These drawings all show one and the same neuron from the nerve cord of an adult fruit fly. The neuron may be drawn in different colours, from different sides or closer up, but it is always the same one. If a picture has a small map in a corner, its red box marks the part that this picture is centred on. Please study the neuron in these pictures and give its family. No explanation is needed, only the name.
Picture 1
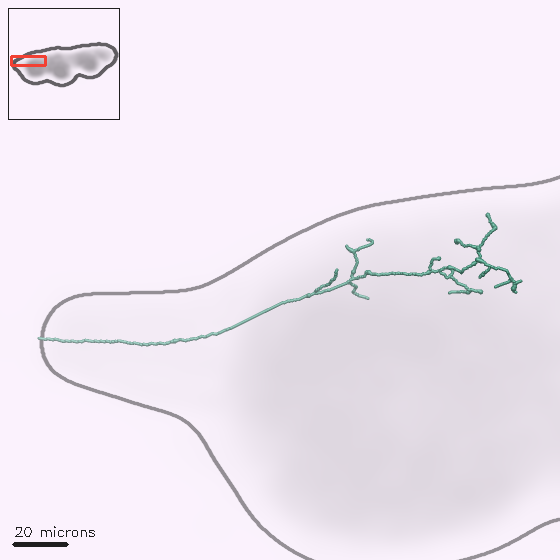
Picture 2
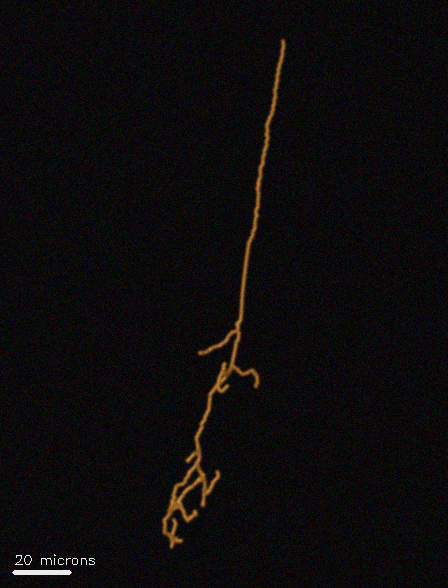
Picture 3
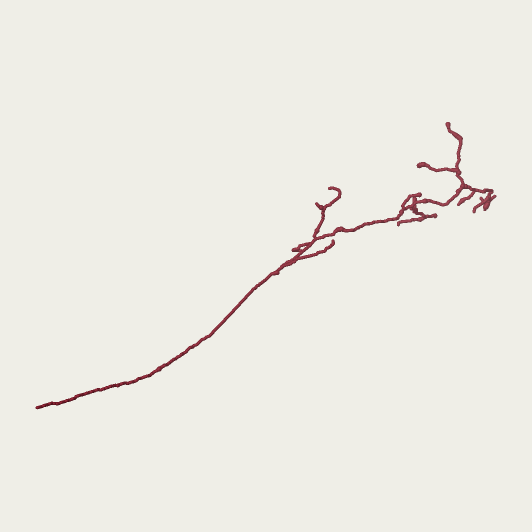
hemilineage MX3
